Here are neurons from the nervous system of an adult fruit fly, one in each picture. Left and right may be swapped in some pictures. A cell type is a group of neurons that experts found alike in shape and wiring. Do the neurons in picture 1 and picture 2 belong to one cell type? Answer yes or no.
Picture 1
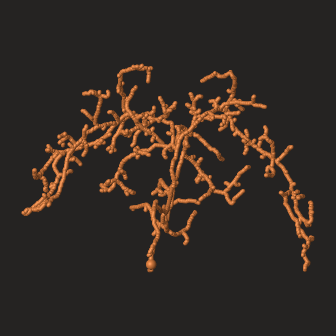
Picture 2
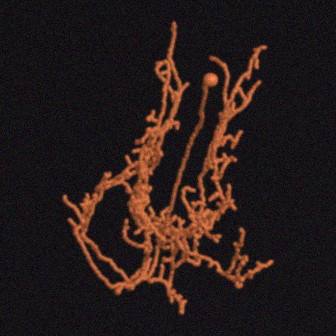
no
